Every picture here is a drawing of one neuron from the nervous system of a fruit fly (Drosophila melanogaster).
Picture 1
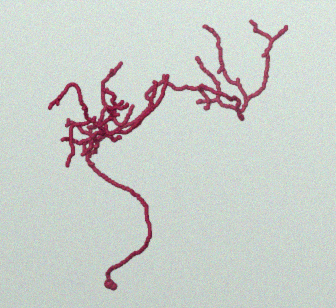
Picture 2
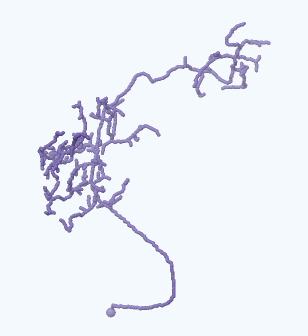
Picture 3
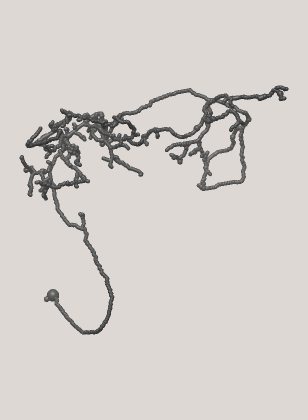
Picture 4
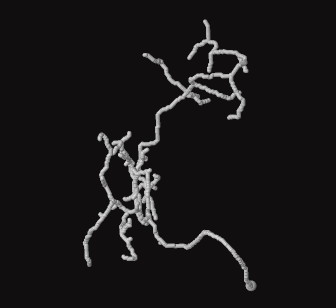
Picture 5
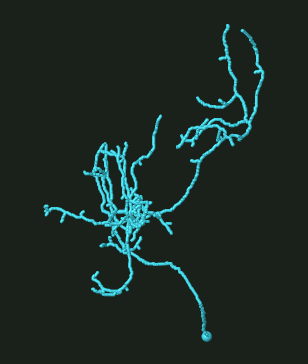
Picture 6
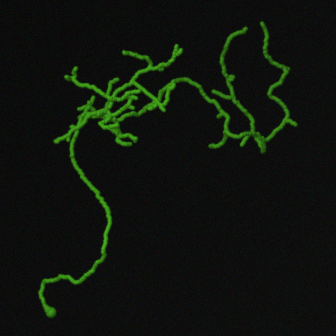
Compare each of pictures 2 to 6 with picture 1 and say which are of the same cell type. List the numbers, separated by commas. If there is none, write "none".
4, 5, 6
